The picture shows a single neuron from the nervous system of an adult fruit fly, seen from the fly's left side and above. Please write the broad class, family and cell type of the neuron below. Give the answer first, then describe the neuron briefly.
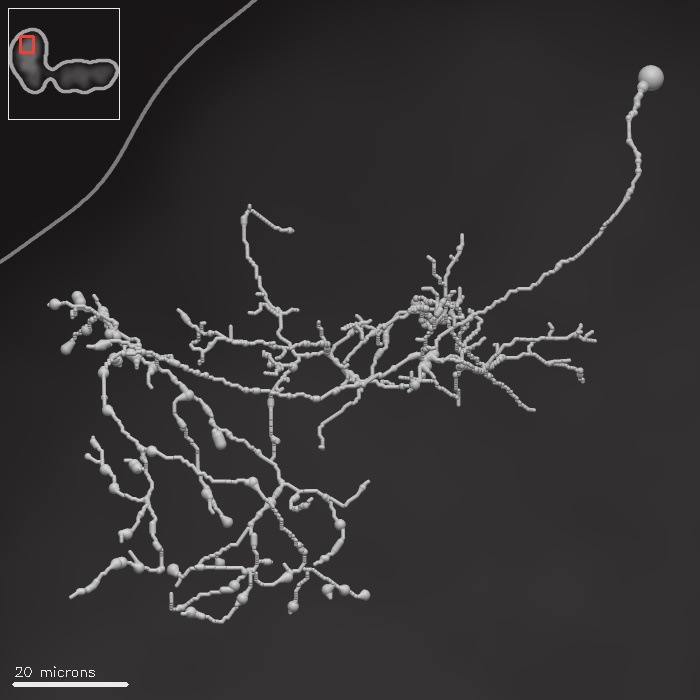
Its broad class is central-brain intrinsic neuron. The family is hemilineage VLPd&p1_posterior. It is of cell type SMP248_d. Its cell body lies at the upper right of the picture. By the scale bar it is about 110 microns wide in this view. Dozens of branch ends can be seen.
